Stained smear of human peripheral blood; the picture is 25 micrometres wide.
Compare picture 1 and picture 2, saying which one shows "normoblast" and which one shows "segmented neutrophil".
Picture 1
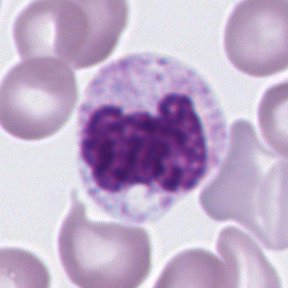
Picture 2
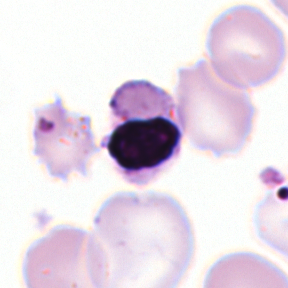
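Identity: picture 1 is the segmented neutrophil, picture 2 the normoblast. Outline and size: the segmented neutrophil is round, and its nucleus is about 11 micrometres across. Chromatin: dense and coarsely clumped in the segmented neutrophil; very dark and densely condensed, with little visible pattern, in the normoblast.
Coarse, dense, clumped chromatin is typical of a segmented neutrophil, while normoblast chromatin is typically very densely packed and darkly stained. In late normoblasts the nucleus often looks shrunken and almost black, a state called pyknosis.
Nucleoli: none are visible in either cell. Cytoplasm: pale lilac-pink and filled with fine violet-pink granules in the segmented neutrophil; pale lilac-purple in the normoblast.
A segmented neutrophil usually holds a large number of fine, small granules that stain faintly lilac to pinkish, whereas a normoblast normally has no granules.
Neighbours: in each picture a red cell touches the cell's right edge.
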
